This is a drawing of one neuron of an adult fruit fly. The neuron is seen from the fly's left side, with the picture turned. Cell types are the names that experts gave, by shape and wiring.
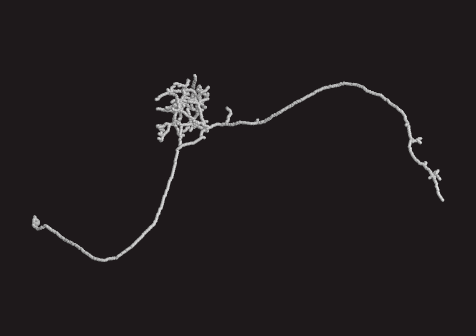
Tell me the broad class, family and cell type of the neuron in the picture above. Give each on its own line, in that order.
central-brain intrinsic neuron
hemilineage LB5
PRW043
